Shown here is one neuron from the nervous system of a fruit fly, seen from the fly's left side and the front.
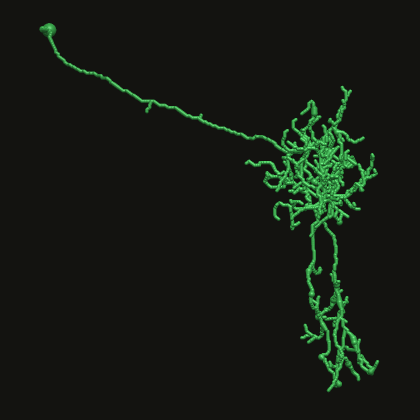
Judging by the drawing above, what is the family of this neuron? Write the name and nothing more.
Tm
